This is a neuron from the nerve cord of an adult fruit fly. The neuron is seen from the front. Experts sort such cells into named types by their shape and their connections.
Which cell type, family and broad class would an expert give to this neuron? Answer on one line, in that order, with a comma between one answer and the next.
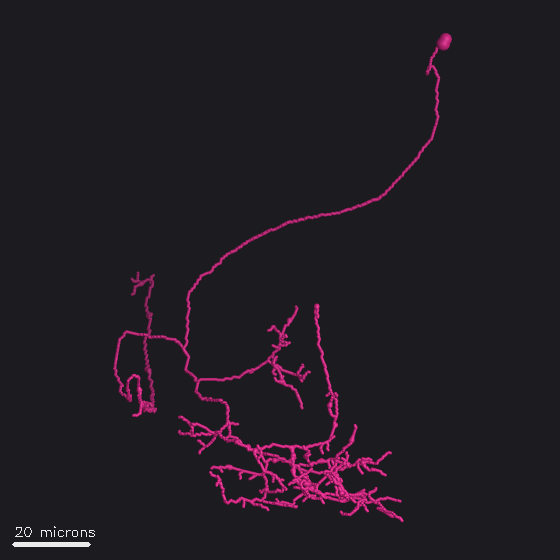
IN23B089, hemilineage 23B, nerve-cord intrinsic neuron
